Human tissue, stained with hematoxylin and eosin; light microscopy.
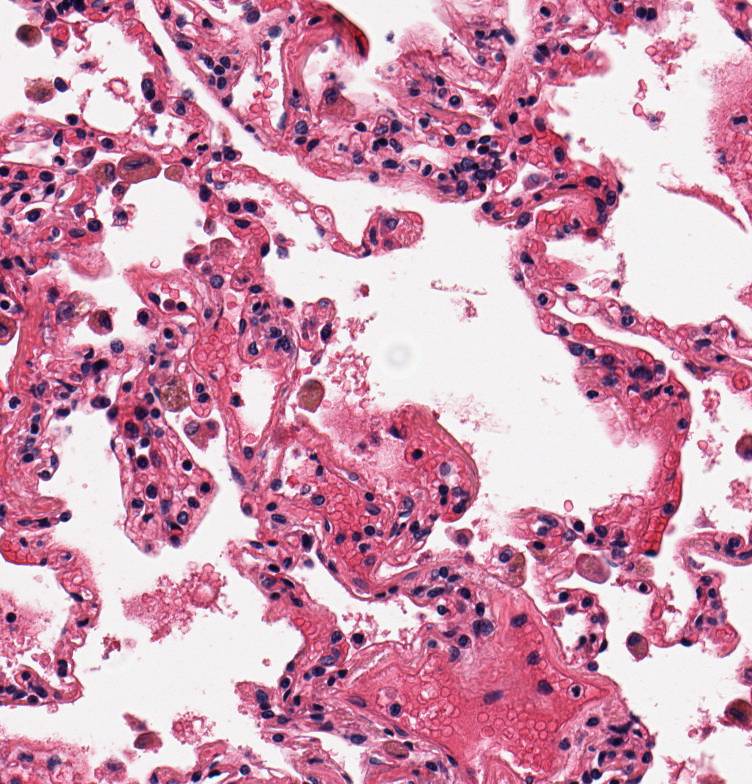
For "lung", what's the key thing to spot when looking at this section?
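This is lung.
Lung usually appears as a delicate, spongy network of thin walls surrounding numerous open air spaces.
That matches what fills this field: thin, branching pink septa separating wide empty spaces. Look also at the scattered rounded macrophages with brown granular cytoplasm, some lying free in the spaces and some against the septa. A number of spaces, notably at the lower left and along the right edge, hold pale pink flocculent material. No glands or tubules are present anywhere in the field.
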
